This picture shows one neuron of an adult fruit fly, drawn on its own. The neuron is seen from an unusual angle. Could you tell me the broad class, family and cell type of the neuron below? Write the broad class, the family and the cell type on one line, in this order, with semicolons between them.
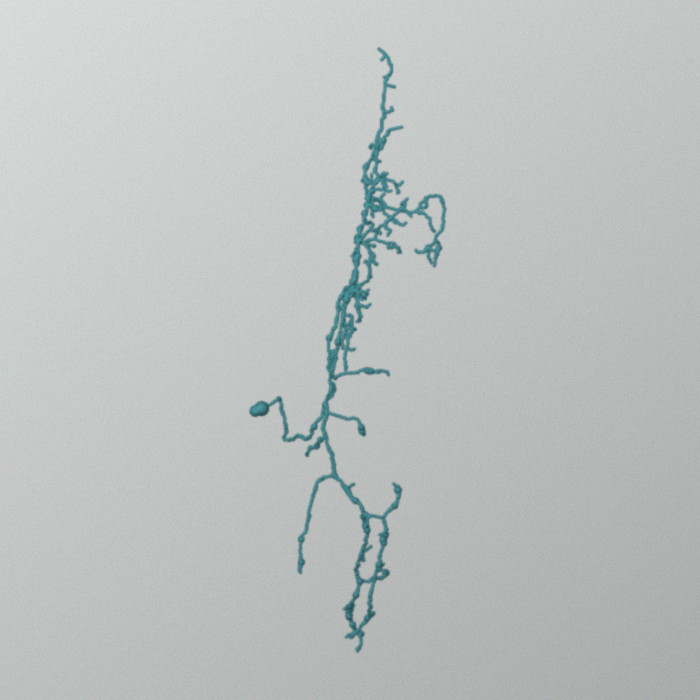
optic-lobe intrinsic neuron; LPi; LPi4a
